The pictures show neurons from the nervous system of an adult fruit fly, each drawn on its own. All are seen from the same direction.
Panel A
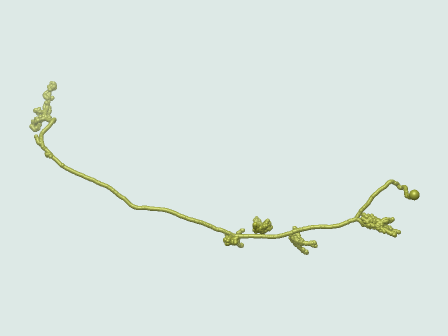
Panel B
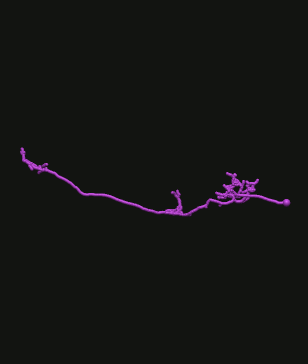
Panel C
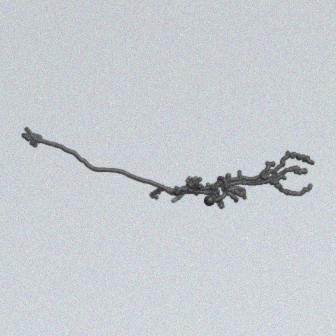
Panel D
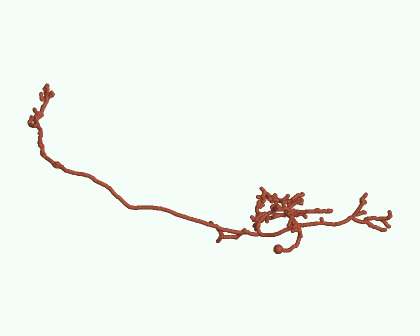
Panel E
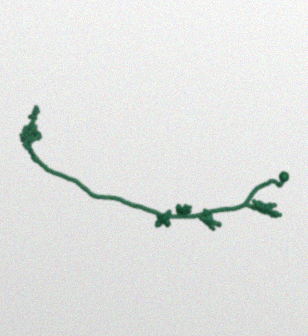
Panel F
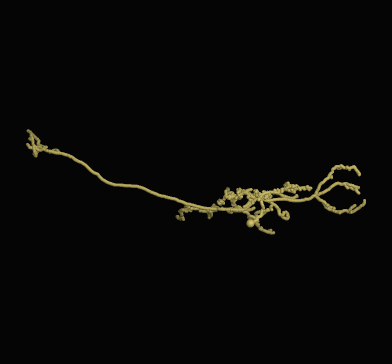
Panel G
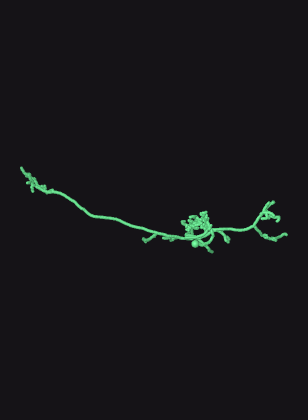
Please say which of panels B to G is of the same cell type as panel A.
E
